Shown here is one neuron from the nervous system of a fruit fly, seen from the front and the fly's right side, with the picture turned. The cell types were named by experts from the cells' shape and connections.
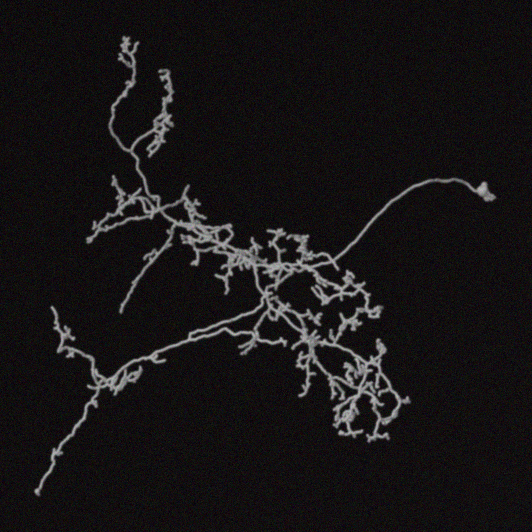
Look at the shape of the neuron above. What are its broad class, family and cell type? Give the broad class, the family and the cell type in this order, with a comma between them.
central-brain intrinsic neuron, hemilineage VLPl2_medial, AVLP168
